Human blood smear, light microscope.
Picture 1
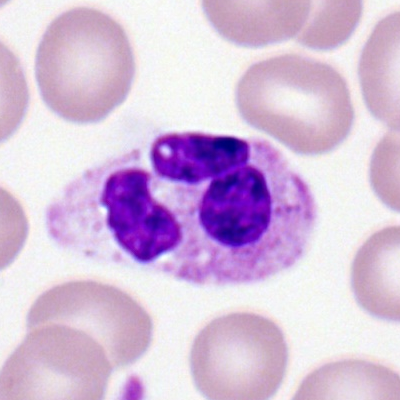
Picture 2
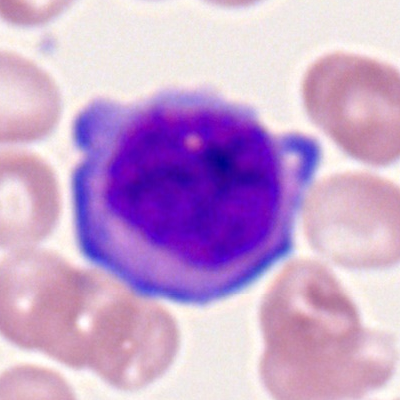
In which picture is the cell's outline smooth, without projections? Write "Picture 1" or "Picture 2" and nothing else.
Picture 1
